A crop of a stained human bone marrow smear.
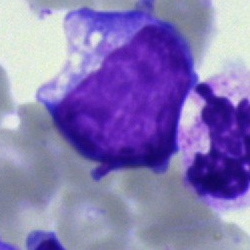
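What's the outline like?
Irregular and angular, with pointed corners.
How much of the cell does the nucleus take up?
Most of it; it's a large nucleus.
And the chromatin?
Deep purple and finely textured, not coarsely clumped.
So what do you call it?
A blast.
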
